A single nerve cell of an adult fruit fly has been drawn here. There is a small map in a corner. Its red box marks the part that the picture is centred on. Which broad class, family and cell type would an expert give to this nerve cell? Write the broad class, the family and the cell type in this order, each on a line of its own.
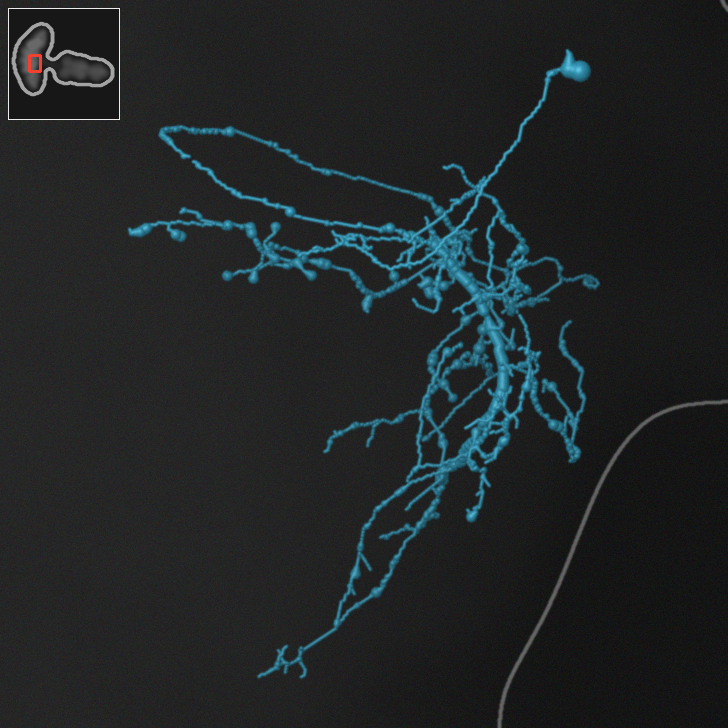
central-brain intrinsic neuron
hemilineage PSp2
PS221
